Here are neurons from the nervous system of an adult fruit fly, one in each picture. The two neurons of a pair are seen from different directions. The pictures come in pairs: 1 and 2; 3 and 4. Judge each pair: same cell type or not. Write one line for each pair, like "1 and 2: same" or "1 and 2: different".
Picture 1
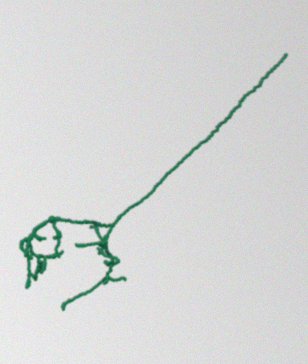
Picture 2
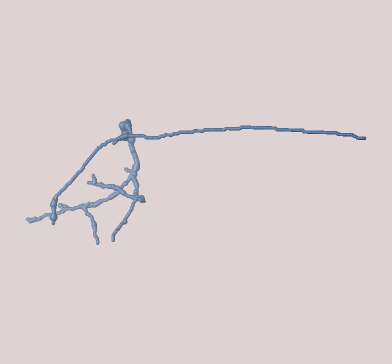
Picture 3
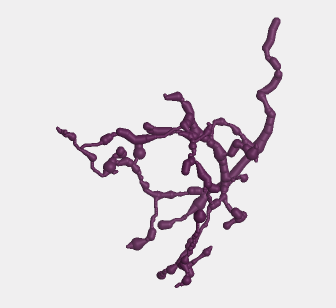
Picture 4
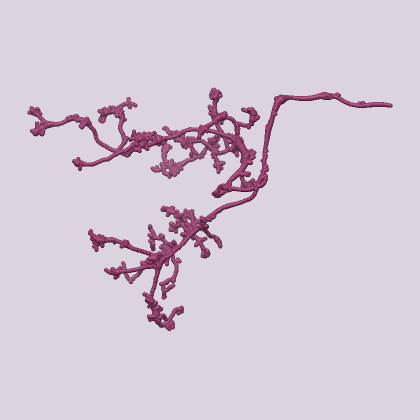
1 and 2: same
3 and 4: same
